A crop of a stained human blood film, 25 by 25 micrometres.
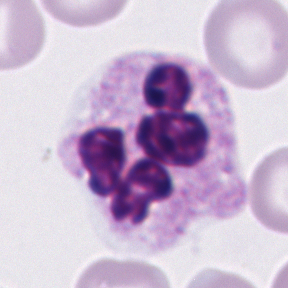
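Segmented neutrophil at the centre of a stained peripheral blood smear. The nucleus is divided into four separate lobes. Fine pinkish-violet granules are spread evenly through the cytoplasm, in which no clear vacuoles are seen. The outline is irregular and slightly bulging rather than smoothly round.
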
